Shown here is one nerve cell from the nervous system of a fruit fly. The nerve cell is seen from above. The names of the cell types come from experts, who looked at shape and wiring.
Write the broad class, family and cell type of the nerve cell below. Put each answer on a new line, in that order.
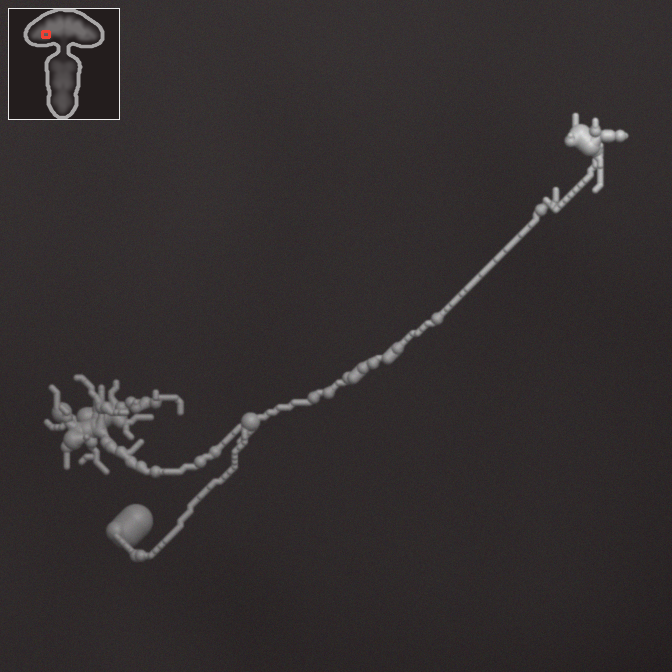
optic-lobe intrinsic neuron
T
T3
